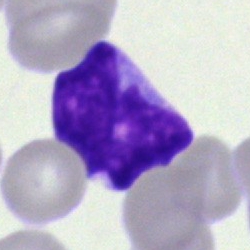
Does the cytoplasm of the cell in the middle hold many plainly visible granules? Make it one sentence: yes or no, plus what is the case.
No, there is no granule to be seen in the cell's cytoplasm.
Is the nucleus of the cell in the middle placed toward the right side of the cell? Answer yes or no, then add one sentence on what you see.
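No. The only visible cytoplasm is a small paler area at the upper right edge.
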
